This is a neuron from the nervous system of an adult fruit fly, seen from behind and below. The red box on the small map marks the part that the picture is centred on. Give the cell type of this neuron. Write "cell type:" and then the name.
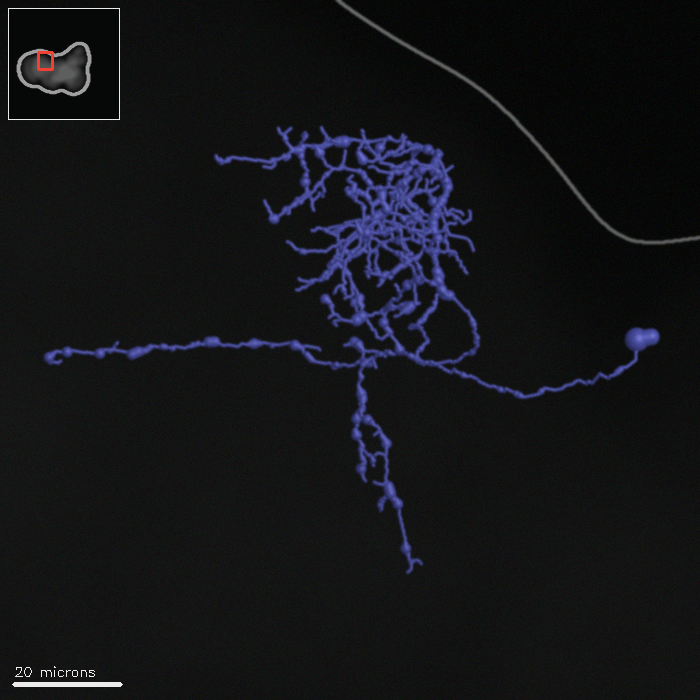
cell type: SMP408_d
